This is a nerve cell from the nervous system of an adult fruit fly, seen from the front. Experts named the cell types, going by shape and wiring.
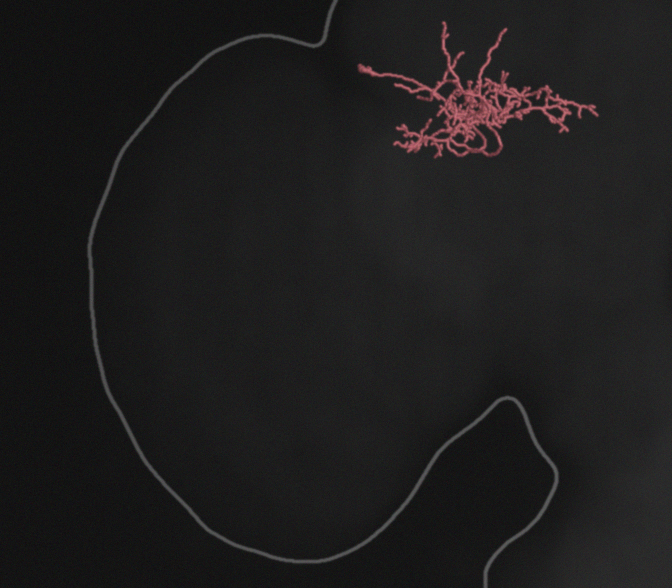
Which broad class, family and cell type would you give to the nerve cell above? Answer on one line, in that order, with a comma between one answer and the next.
central-brain intrinsic neuron, hemilineage VLPp&l1_anterior, PLP085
